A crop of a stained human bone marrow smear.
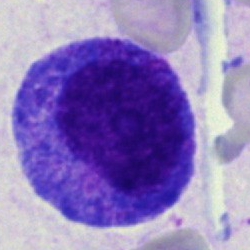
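Promyelocyte, the central cell of a stained human bone marrow smear. Its outline is round and smooth. Fine reddish-purple granules are scattered through the cytoplasm. A paler zone of cytoplasm lies against the left edge of the nucleus. No clear vacuoles are seen.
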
